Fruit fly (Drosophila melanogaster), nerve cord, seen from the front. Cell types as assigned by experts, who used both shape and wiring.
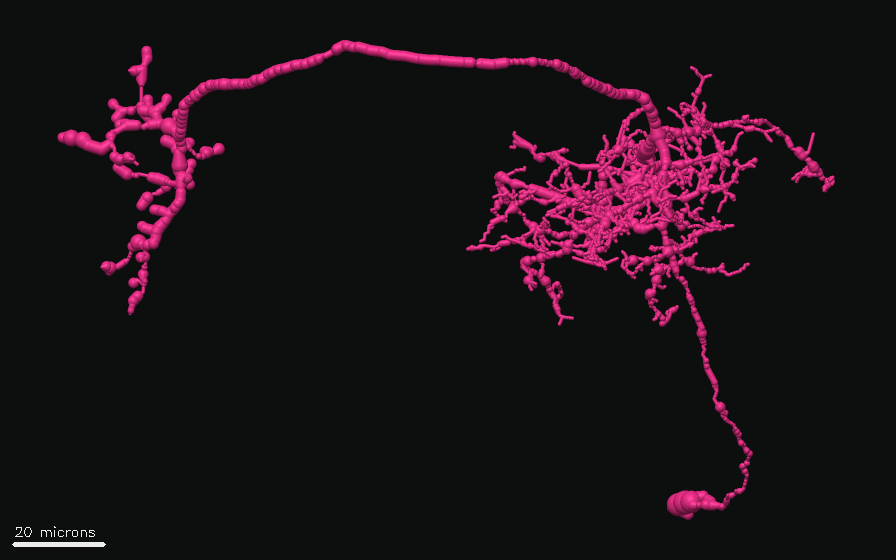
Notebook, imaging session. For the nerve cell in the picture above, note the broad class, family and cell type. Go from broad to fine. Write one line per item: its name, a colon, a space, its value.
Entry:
broad class: nerve-cord intrinsic neuron
family: hemilineage 14B
cell type: IN14B006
